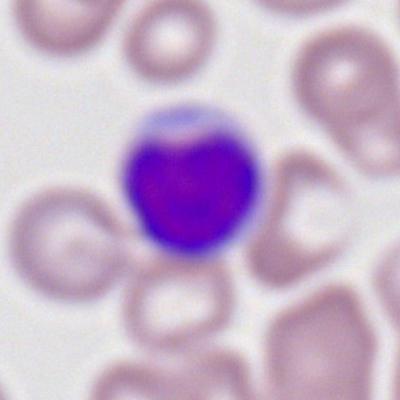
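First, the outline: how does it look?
Round and smooth.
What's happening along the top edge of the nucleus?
There's a shallow notch there, and the whole nucleus is stained a dense, dark purple.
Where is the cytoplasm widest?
At the top of the cell, where the thin, pale blue rim is broadest.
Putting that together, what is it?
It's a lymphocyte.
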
